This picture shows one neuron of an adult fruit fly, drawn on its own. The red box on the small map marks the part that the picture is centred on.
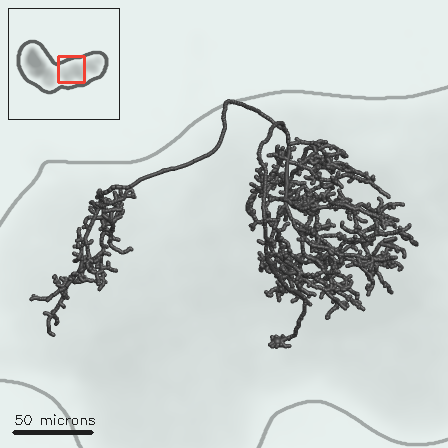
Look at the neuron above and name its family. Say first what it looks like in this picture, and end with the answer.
From left to right in the picture it spans about 250 microns. Dozens of branch ends can be seen. Its broad class is nerve-cord intrinsic neuron. Its family is hemilineage 02A.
